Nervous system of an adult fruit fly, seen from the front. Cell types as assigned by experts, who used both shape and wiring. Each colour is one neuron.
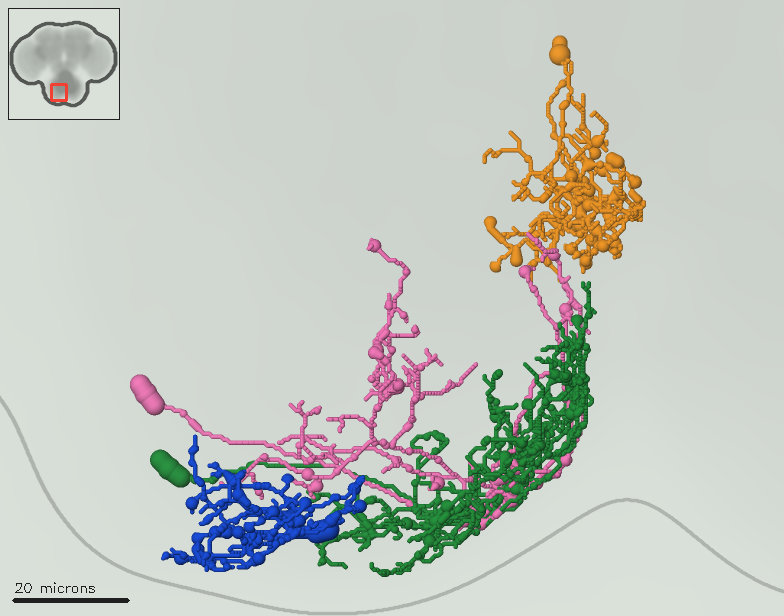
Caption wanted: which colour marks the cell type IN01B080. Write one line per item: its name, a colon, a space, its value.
colour: pink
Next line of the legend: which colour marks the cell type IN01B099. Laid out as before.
colour: blue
